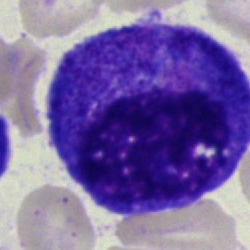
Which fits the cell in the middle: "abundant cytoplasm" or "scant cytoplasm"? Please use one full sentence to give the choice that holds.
Around the nucleus lies a broad area of cytoplasm.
